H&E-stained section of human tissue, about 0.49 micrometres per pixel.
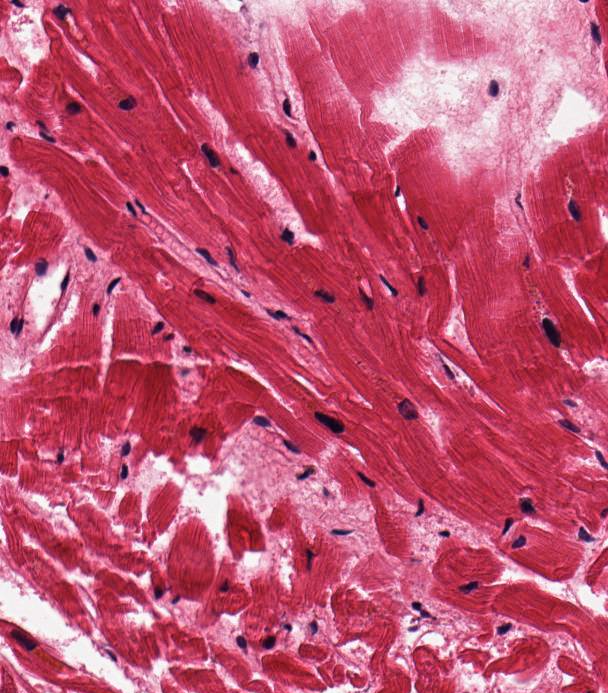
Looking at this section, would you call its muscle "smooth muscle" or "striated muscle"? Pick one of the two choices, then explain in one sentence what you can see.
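Striated muscle. Many fibres show fine cross-striations along their length.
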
